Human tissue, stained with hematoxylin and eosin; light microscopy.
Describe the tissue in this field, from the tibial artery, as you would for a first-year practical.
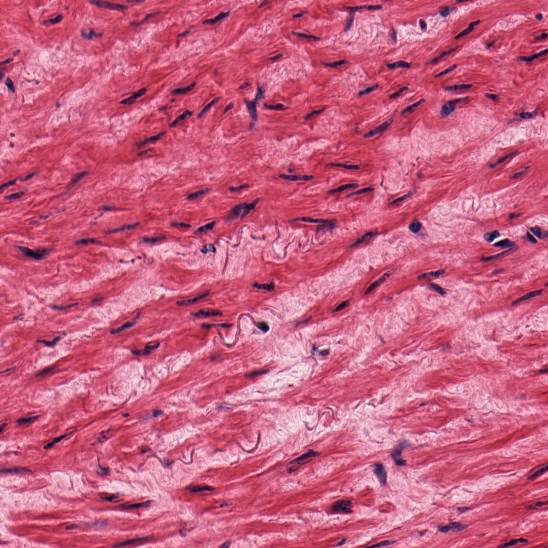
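Start with the nuclei: the smooth muscle nuclei are elongated with blunt ends, and they lie parallel to the long axis of the bundles. Notice how most of them, across the whole field, are alike in size and shape. The muscle cell cytoplasm takes a deep pink-red stain. Between the bundles you'll find pale pink connective tissue, loose and finely fibrillar.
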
